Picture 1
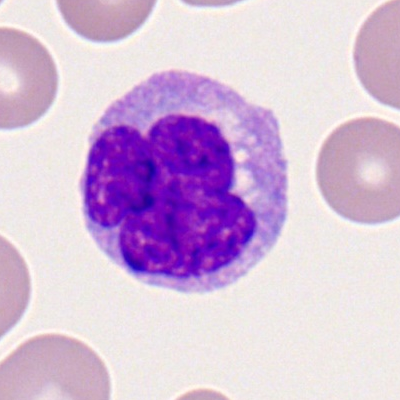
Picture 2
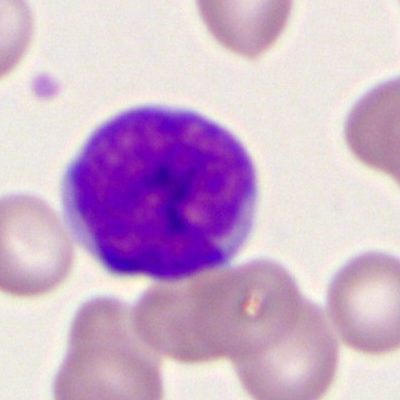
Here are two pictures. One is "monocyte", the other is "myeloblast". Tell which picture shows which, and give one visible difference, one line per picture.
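The cell in picture 1 is a monocyte. A few small clear vacuoles lie in the cytoplasm just right of the nucleus.
The cell in picture 2 is a myeloblast. No vacuoles are seen in the cell.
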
